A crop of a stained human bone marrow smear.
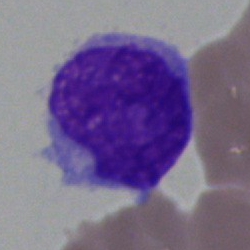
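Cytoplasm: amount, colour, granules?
Scant, pale blue, no distinct granules; widest at lower left.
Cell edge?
Ragged, with small irregular tags on the left side.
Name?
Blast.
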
